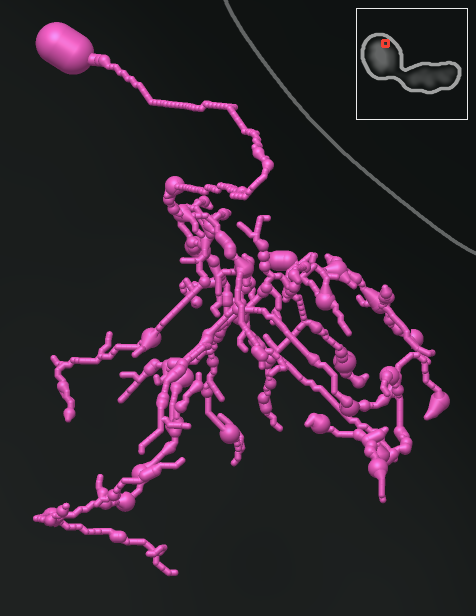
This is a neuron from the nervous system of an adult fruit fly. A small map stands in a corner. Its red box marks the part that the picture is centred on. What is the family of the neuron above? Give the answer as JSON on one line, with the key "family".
{"family": "hemilineage LHd2"}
